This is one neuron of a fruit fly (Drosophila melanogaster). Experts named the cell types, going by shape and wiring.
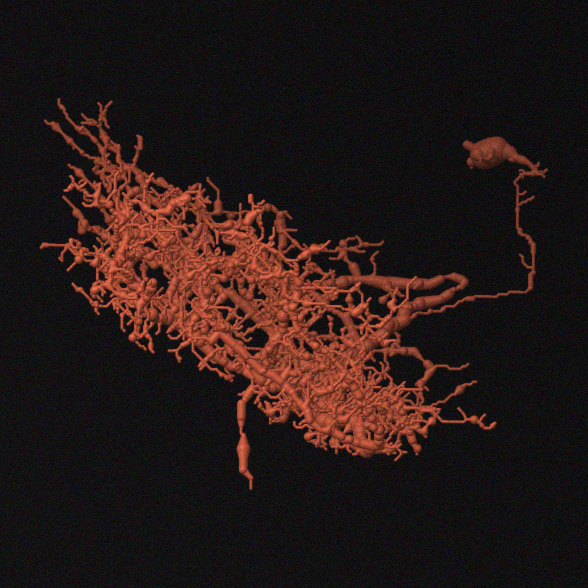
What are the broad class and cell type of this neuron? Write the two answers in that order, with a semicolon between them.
central-brain intrinsic neuron; GNG015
